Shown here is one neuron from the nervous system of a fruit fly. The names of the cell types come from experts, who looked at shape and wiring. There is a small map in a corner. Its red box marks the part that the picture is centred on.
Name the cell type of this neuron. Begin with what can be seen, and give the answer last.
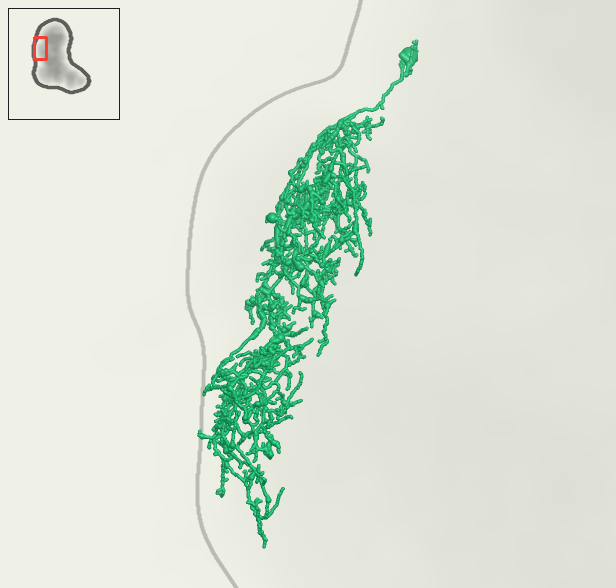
In this view it is taller than it is wide. This is a central-brain intrinsic neuron. The cell type is GNG479.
